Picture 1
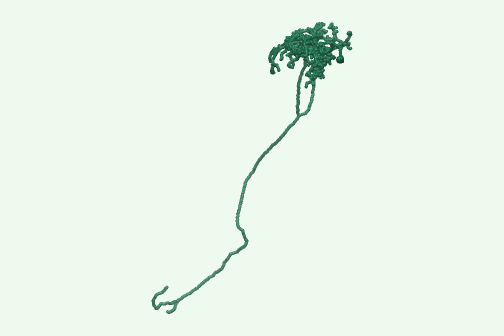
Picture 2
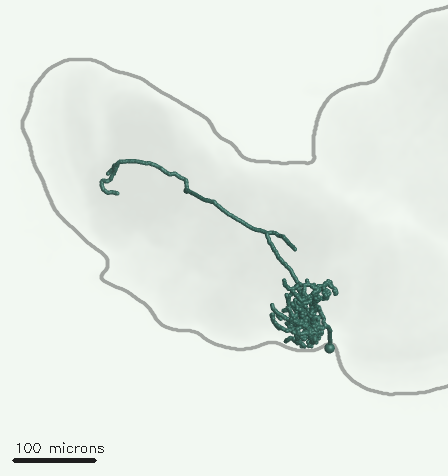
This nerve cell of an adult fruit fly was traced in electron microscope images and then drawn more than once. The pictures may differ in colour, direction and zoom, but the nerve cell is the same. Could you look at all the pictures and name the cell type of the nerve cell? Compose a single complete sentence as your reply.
This nerve cell falls under the cell type AVLP115.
